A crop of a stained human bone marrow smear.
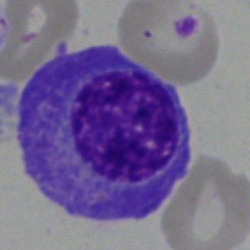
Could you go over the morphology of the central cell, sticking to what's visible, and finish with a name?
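You'll see the outline is roughly round, though the edge is slightly uneven and bumpy. The nucleus is set off-centre toward the right side. There's plenty of cytoplasm, it stains blue, and no clear vacuoles show in it. That central cell is a plasma cell.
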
